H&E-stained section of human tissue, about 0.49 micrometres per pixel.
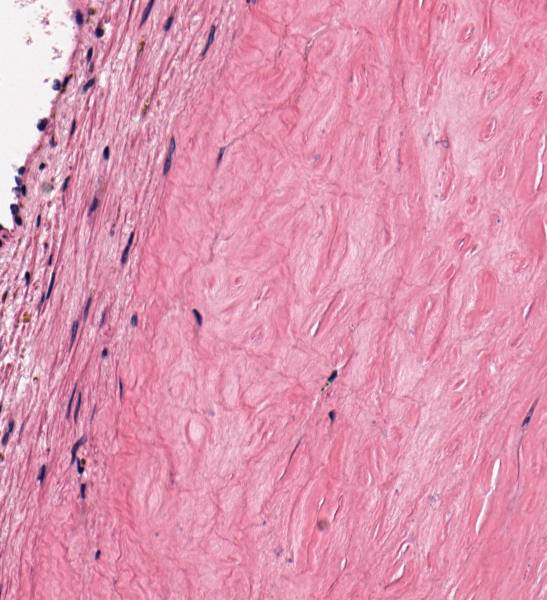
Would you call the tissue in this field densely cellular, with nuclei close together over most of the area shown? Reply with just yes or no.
No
